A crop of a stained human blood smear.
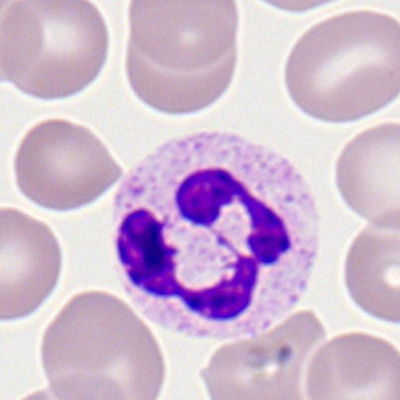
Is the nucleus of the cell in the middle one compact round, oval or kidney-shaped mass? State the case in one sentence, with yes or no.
No, it is a nucleus divided into lobes that this cell has.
